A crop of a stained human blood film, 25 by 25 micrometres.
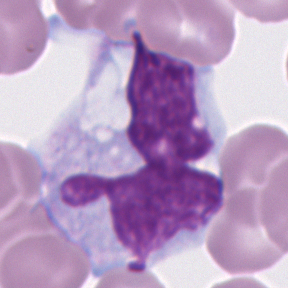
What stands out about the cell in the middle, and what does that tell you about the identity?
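Irregular outline here, not a round one. There's plenty of cytoplasm, pale grey-blue, with several small clear vacuoles to the left of the nucleus but no coarse granules. So, a monocyte.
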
